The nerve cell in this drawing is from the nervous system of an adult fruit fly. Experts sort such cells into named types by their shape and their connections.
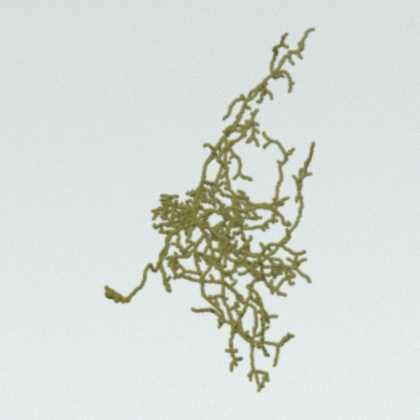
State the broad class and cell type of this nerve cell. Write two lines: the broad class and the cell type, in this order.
central-brain intrinsic neuron
LAL113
